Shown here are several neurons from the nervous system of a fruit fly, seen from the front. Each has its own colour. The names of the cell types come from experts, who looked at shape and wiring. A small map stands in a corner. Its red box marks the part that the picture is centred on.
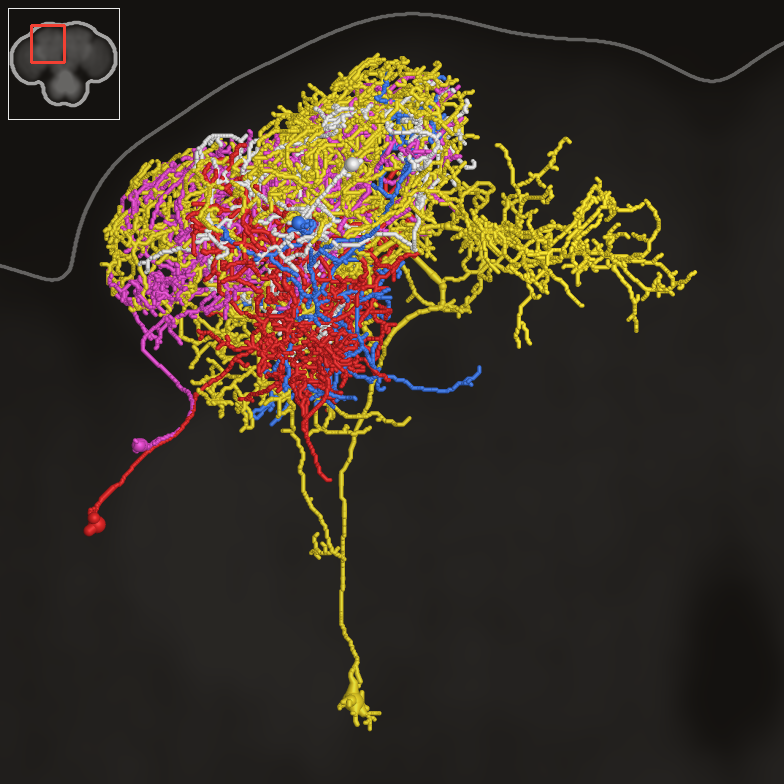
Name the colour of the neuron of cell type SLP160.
blue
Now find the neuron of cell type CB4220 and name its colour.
white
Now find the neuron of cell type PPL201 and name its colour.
yellow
